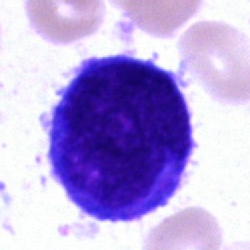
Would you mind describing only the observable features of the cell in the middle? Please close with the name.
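The nucleus occupies nearly the whole cell, leaving very little cytoplasm. Its chromatin stains a deep, dark purple-blue throughout. What cytoplasm is visible is deep blue. The cell border carries many small irregular bumps. The cell is a blast.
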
